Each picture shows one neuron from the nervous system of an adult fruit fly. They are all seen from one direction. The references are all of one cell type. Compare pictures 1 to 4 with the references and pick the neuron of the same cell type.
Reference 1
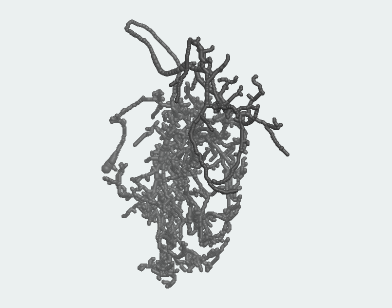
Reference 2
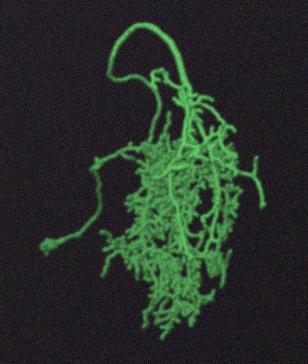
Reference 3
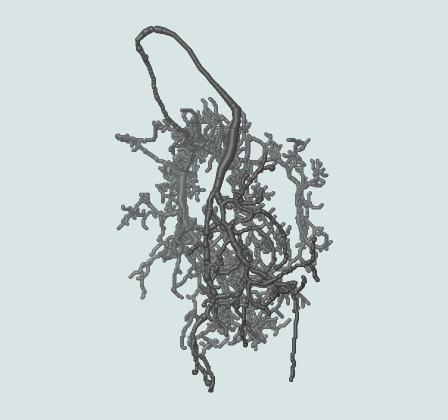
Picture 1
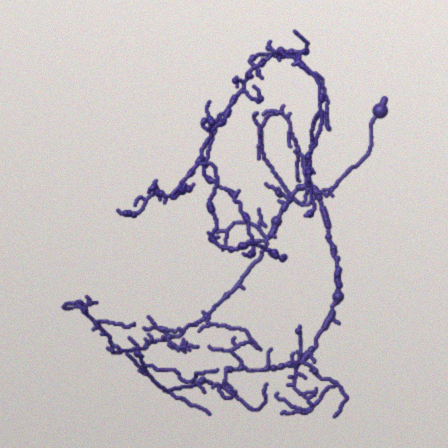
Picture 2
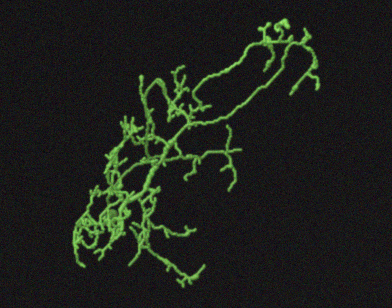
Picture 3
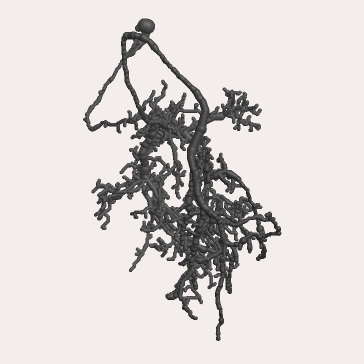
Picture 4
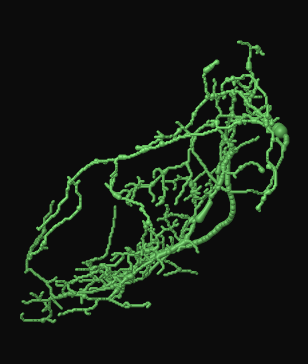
Picture 3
